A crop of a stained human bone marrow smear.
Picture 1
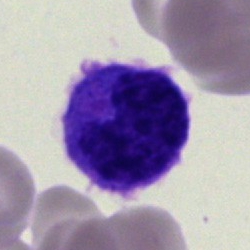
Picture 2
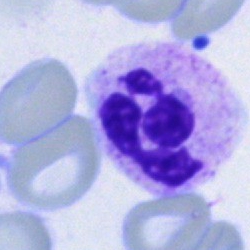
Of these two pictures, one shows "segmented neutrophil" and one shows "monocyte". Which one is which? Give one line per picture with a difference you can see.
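In picture 1 we see a monocyte: The nucleus fills almost the whole cell.
In picture 2 we see a segmented neutrophil: The cytoplasm is abundant and pale pinkish-lilac.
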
